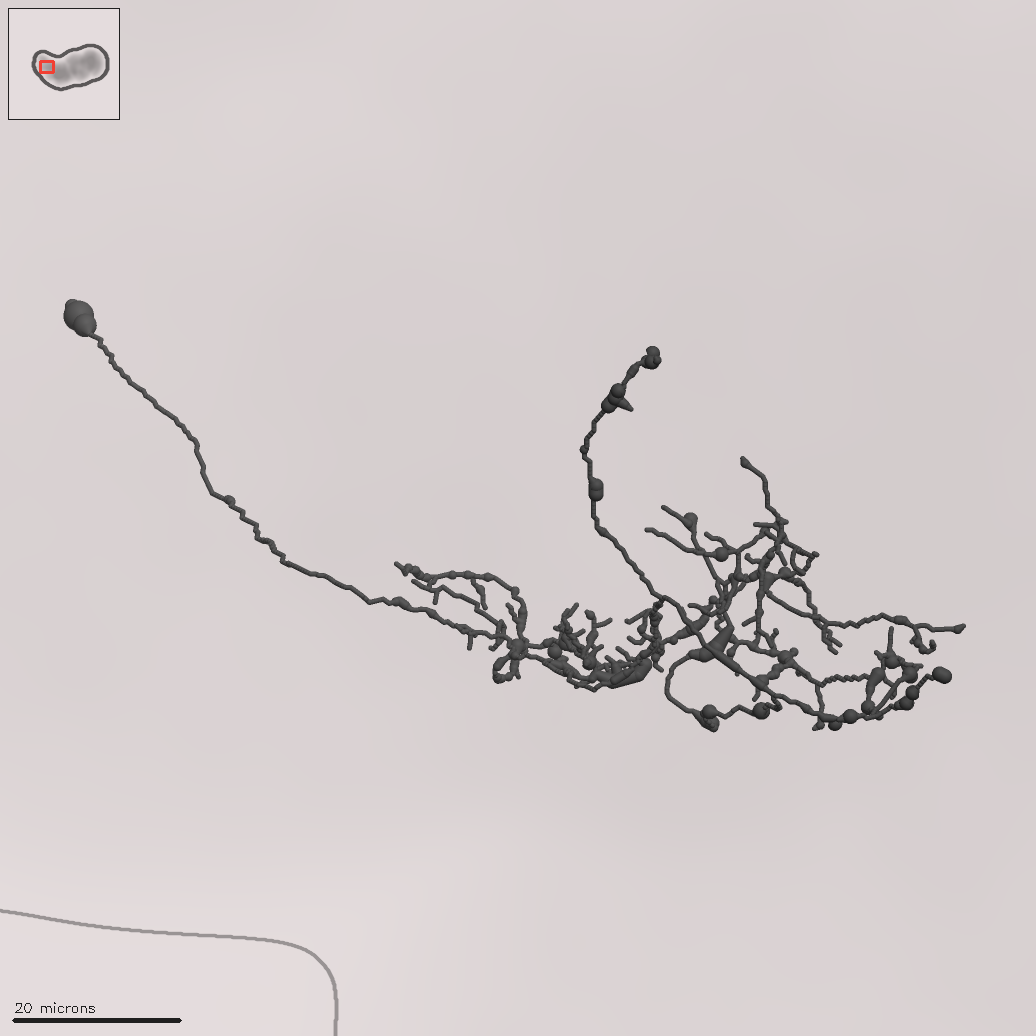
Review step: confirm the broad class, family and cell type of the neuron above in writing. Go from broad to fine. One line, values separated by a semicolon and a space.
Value: nerve-cord intrinsic neuron; hemilineage 01B; IN01B068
